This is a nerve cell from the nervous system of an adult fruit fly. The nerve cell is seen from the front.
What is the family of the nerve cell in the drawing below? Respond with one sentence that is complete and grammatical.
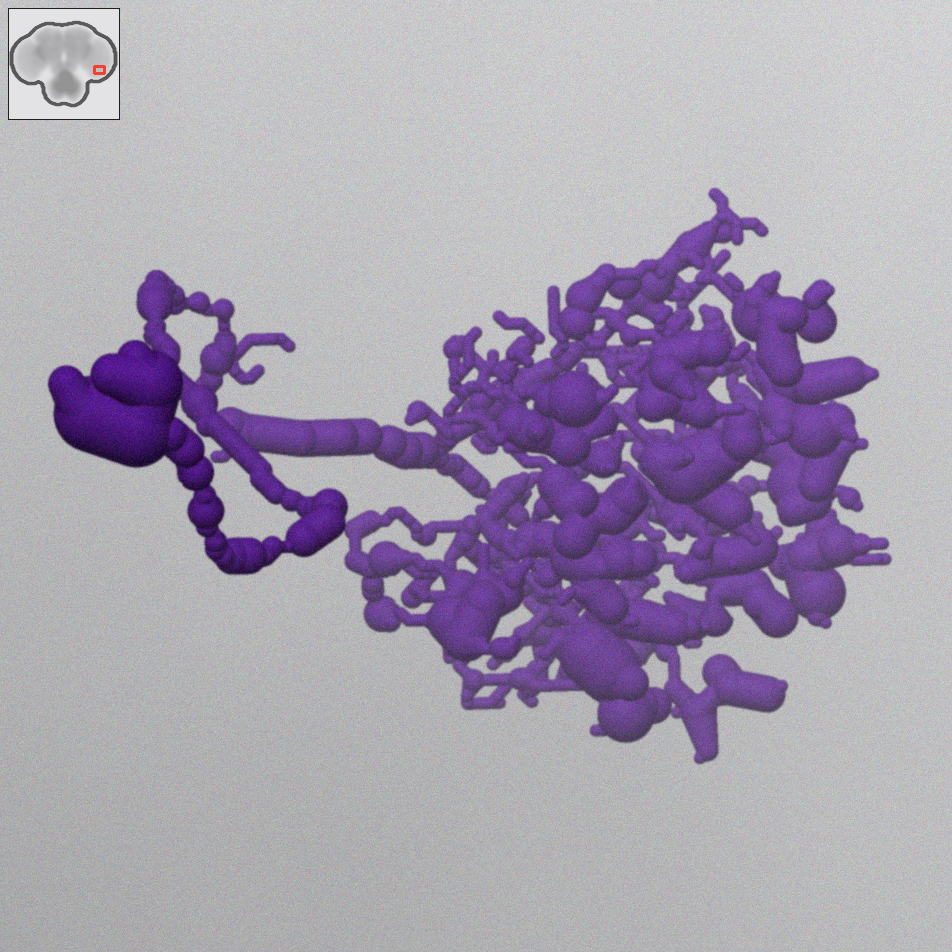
Family Dm includes the nerve cell shown here.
